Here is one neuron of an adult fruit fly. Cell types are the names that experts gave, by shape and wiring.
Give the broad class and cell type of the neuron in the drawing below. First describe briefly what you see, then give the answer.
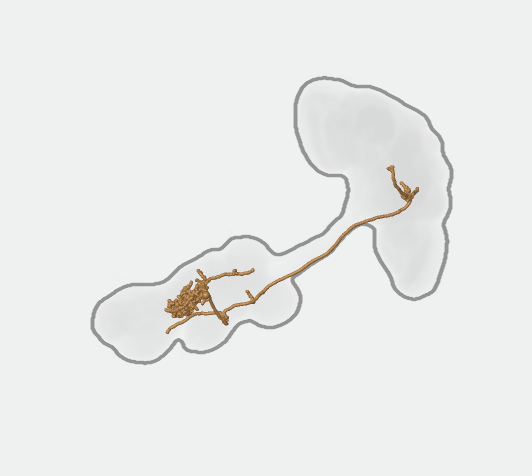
It runs through the neck, between the brain and the nerve cord. Its cell body lies in the middle of the picture. Its broad class is ascending neuron. Its cell type is ANXXX145.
